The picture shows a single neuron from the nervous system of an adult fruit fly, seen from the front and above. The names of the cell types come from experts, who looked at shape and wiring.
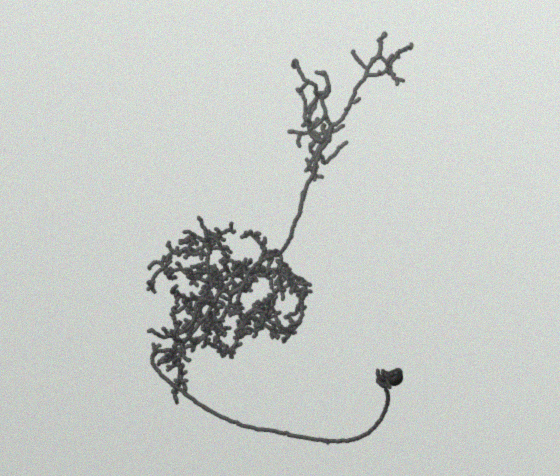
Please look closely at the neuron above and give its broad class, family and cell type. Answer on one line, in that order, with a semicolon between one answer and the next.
nerve-cord intrinsic neuron; hemilineage 01A; IN01A009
